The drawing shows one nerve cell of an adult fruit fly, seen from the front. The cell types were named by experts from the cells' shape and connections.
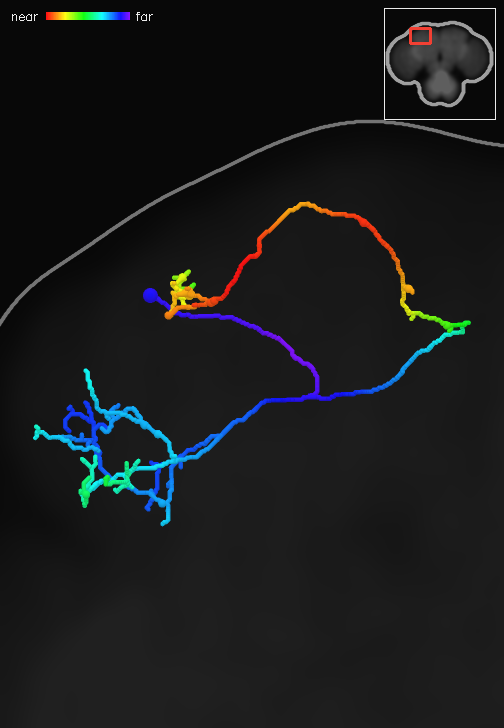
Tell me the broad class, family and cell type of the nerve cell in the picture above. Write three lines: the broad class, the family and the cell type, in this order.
central-brain intrinsic neuron
hemilineage DL1_dorsal
LHPV5b2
